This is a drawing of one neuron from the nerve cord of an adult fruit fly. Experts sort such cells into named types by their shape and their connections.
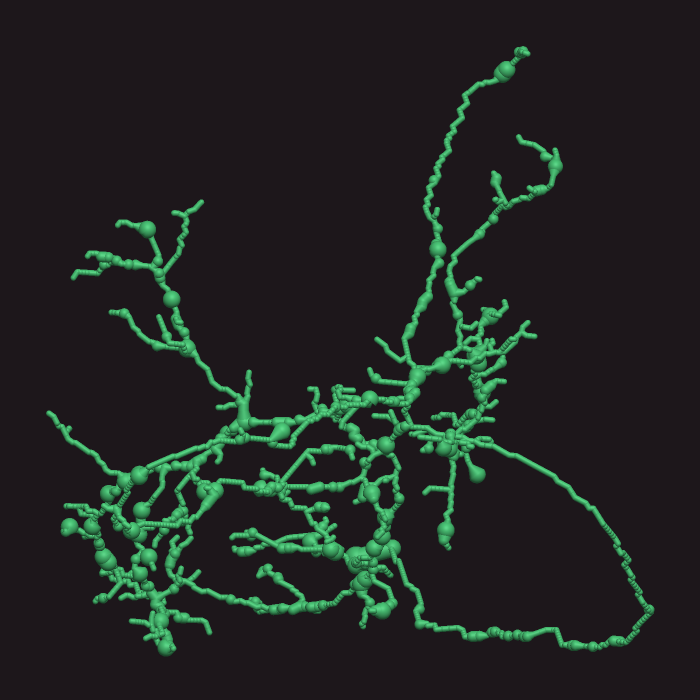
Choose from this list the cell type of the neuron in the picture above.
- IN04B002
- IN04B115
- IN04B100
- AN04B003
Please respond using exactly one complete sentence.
This neuron is assigned to the cell type IN04B115.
